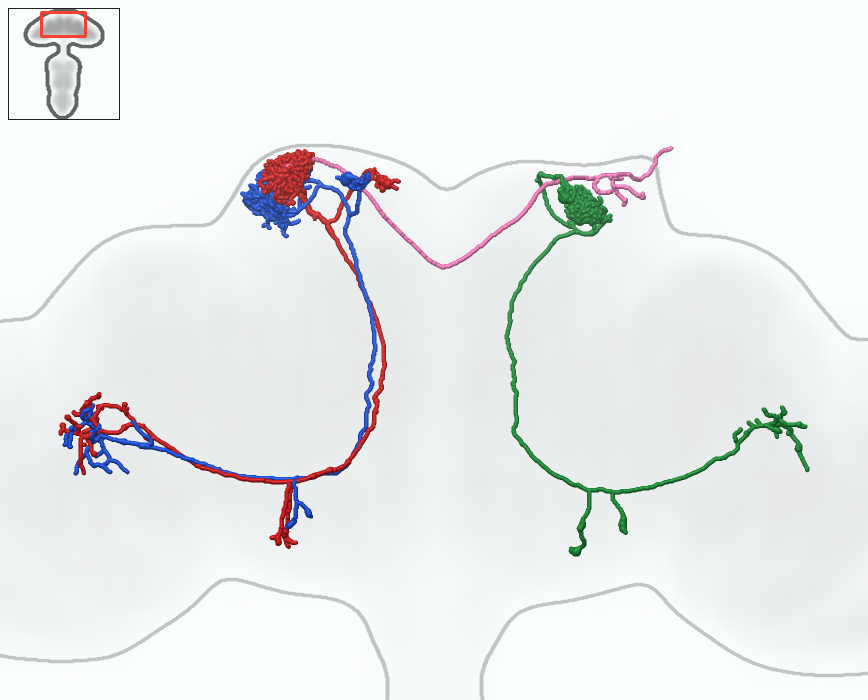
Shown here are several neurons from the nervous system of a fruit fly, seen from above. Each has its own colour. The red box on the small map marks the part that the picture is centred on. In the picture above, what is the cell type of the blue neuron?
VA1v_adPN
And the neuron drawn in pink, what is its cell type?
ORN_VA1d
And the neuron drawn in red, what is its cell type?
VA1d_adPN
